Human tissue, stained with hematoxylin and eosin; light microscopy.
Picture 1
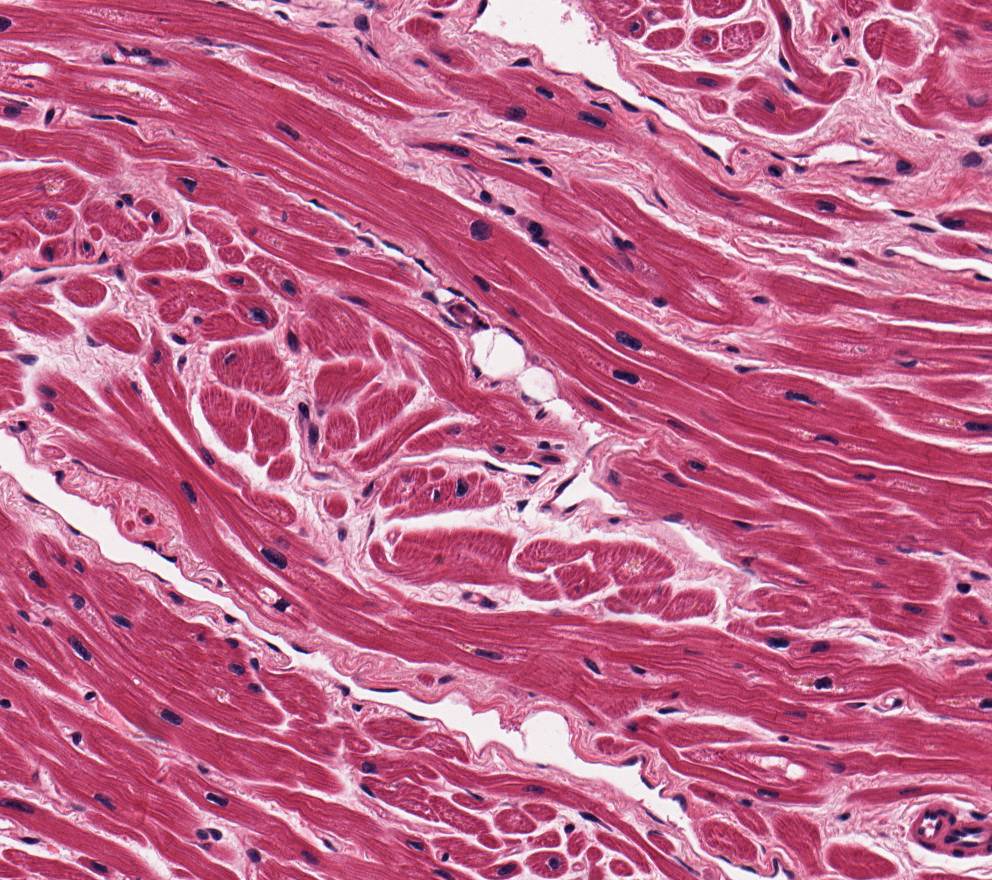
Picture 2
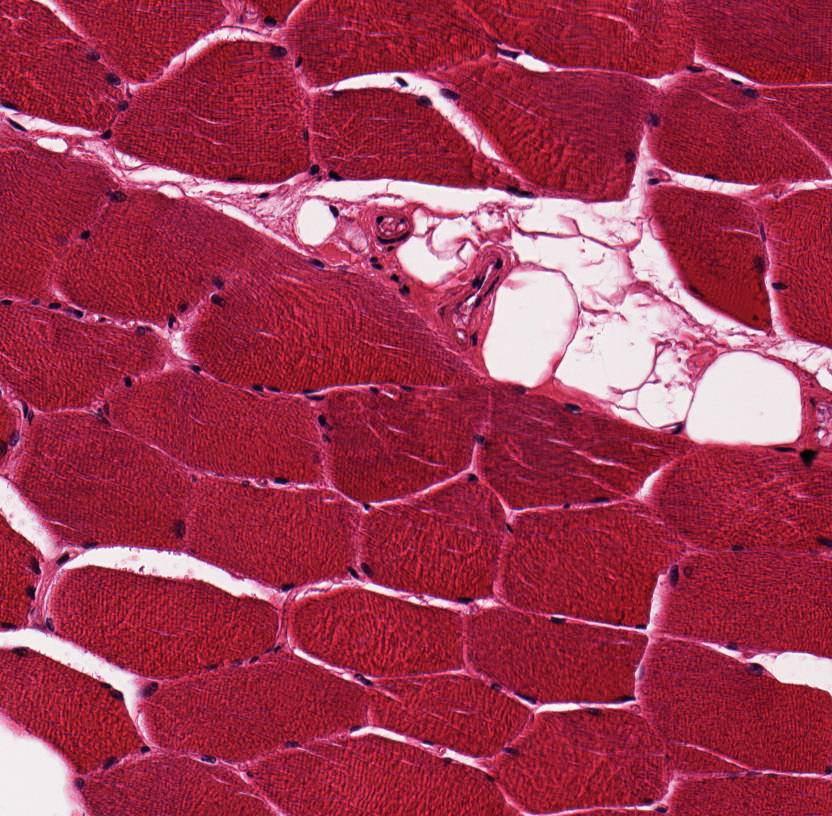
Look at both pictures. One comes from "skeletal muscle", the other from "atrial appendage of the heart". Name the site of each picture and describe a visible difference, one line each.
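Site of picture 1: atrial appendage of the heart. The muscle cell nuclei are oval and lie centrally within the fibres.
Site of picture 2: skeletal muscle. The fibre nuclei are small, dark and flattened, and lie at the edges of the fibres.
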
